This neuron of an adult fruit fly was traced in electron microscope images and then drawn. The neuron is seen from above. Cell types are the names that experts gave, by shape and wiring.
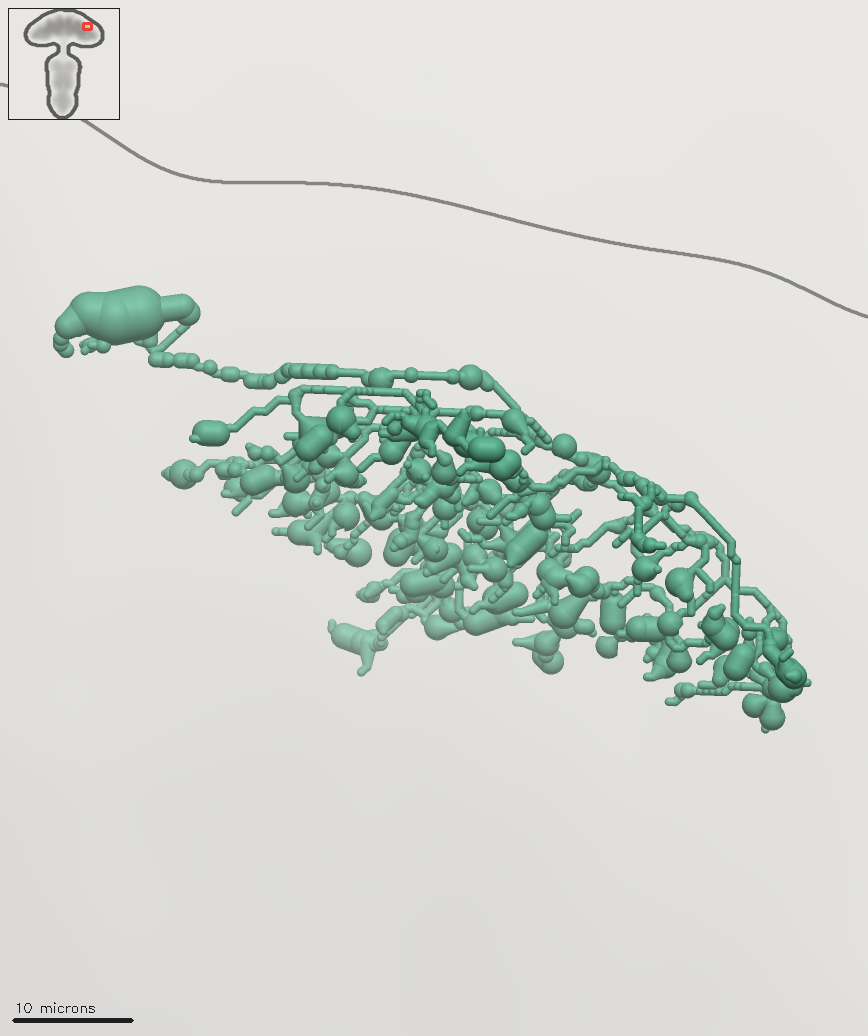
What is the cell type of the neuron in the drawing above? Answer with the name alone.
Dm1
